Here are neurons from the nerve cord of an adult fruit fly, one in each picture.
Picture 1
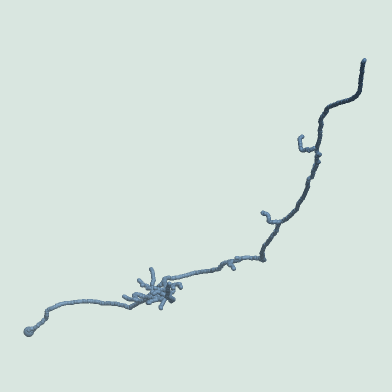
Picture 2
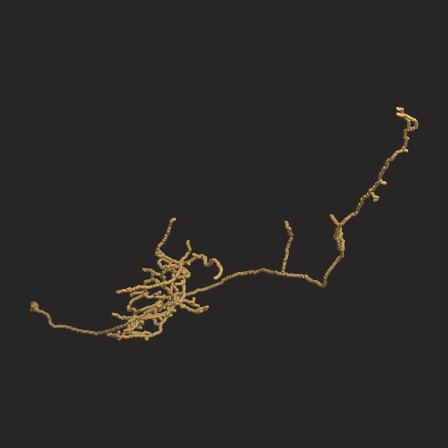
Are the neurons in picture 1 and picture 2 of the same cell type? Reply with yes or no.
no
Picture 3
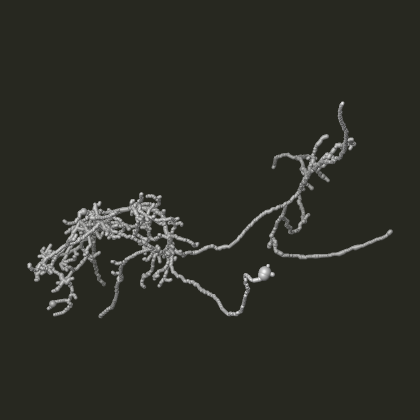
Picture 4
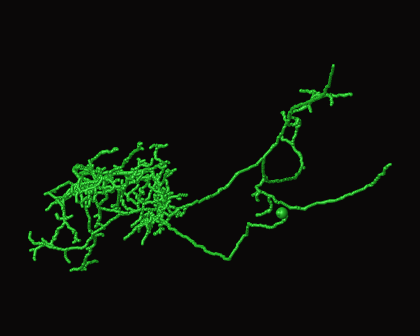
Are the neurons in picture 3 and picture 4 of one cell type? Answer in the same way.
yes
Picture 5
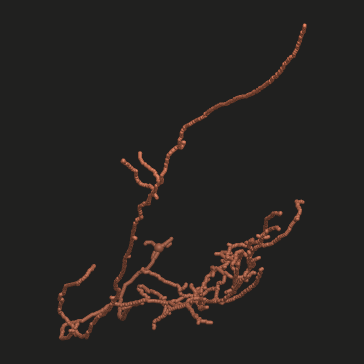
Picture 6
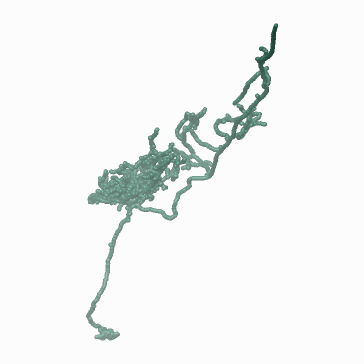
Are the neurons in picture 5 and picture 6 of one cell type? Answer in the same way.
no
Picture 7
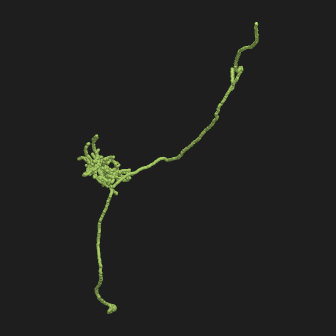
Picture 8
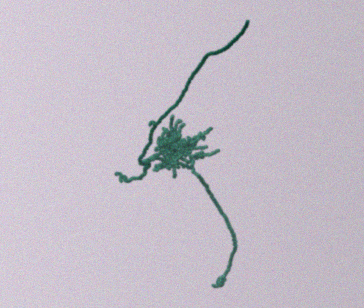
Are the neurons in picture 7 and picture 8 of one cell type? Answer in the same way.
yes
